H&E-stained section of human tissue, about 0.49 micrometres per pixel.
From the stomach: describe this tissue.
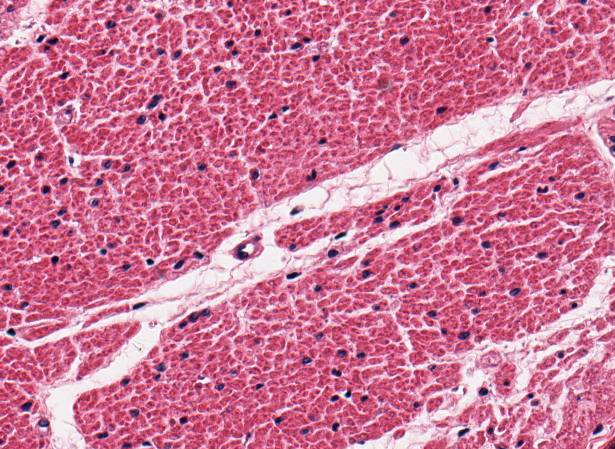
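Closely packed pink muscle fibres, cut across as small polygonal profiles, fill almost the whole field. Their cytoplasm is strongly eosinophilic, with a fine stippled texture. Small dark blue oval nuclei lie scattered fairly evenly among them. Diagonally from lower left to upper right runs a pale band of loose connective tissue.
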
